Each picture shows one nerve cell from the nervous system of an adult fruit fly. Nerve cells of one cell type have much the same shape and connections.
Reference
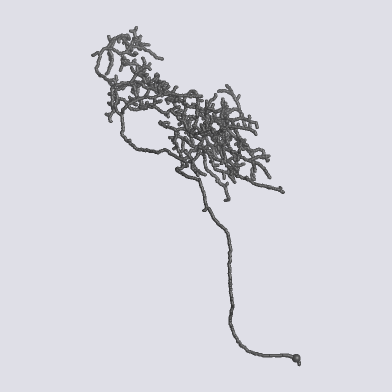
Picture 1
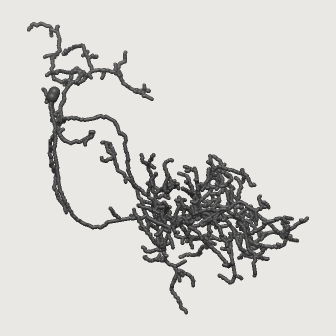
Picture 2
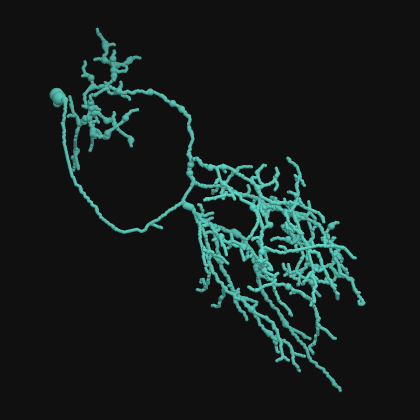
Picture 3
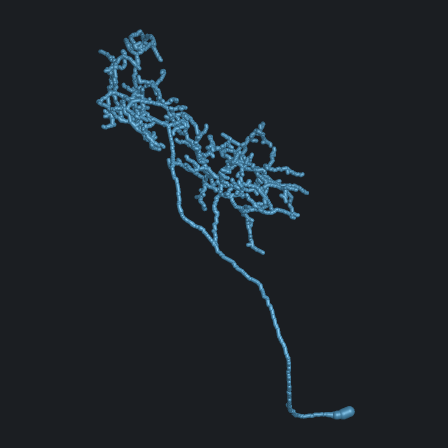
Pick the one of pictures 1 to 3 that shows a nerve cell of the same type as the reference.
3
